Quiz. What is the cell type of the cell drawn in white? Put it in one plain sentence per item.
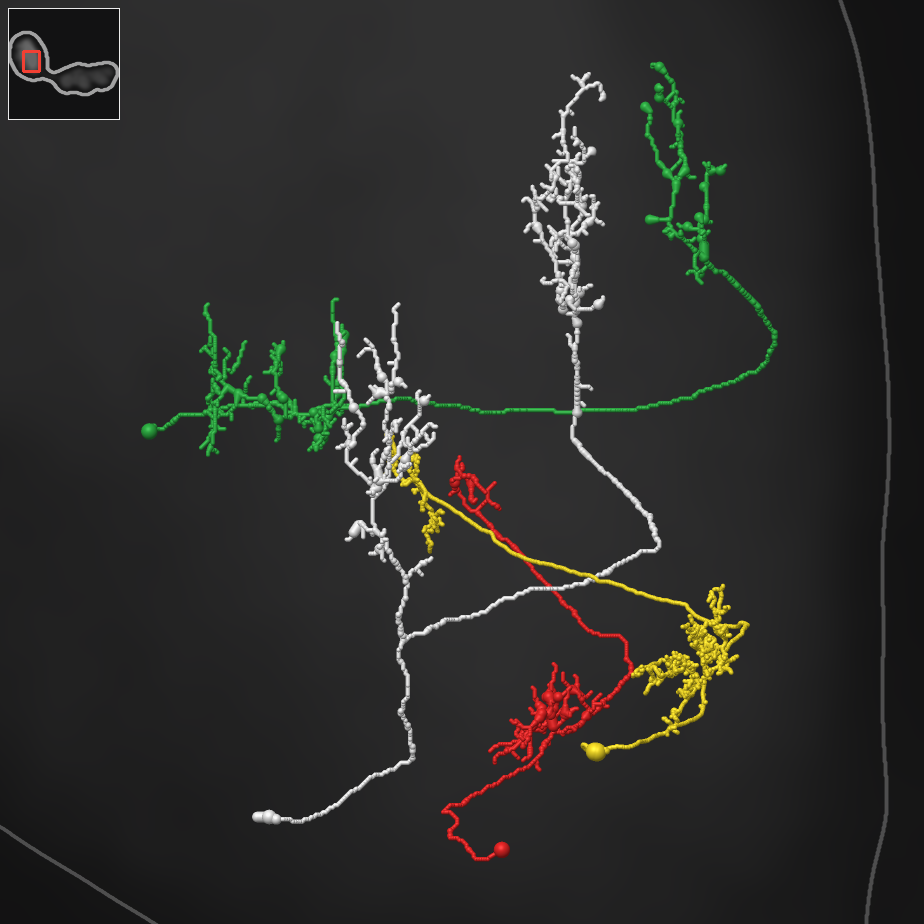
The cell type is Tm30.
